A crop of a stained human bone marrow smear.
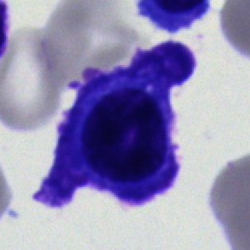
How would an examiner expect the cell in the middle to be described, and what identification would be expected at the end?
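Its outline is irregular: a rounded knob of cytoplasm bulges out at the upper right. Along the edge the border is ragged, set with many small fine projections. The cytoplasm is deep blue and shows no distinct granules. The cell shown is a plasma cell.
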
